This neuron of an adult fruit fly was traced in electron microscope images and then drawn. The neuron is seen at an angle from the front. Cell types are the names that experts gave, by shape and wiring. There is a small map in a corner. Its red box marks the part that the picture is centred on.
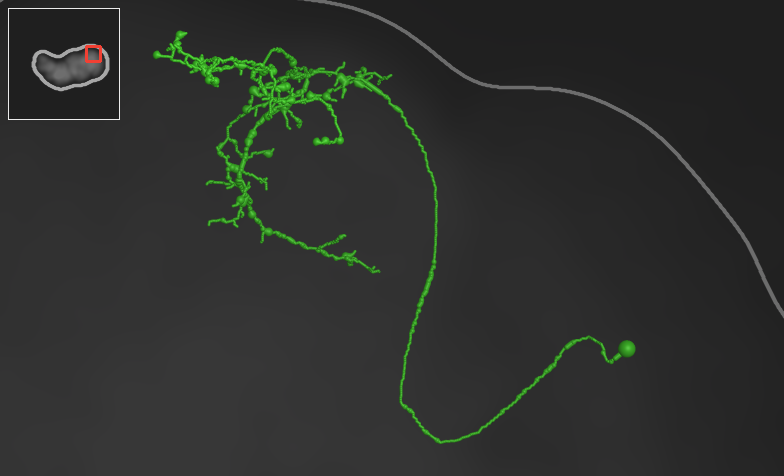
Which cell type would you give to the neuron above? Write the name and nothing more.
LHAV5a2_a2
